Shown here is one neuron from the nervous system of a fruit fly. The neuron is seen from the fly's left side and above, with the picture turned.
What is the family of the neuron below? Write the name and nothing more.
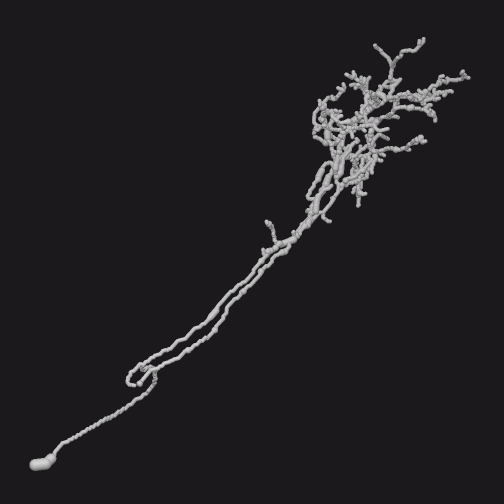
hemilineage LHl1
